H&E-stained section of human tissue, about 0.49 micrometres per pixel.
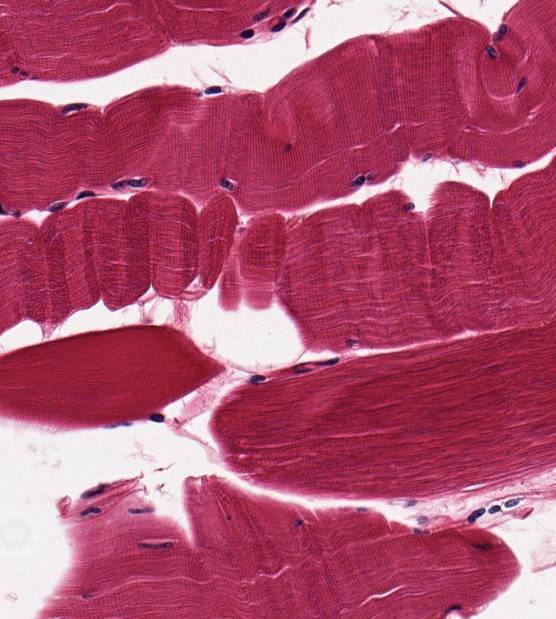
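Skeletal muscle in an H&E section. Fine cross-striations run across the fibres, at right angles to their length. Looking closer, the nuclei are flattened and dark, and they sit at the fibre edges, not the centres. In the upper half the fibre outlines look wavy and folded. Two fibres in the lower middle stain a smoother, more even pink, and their striations seem less distinct.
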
